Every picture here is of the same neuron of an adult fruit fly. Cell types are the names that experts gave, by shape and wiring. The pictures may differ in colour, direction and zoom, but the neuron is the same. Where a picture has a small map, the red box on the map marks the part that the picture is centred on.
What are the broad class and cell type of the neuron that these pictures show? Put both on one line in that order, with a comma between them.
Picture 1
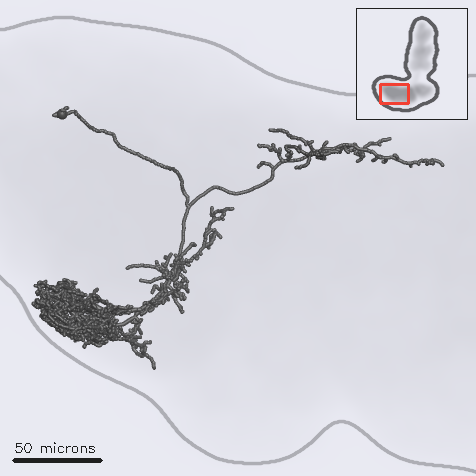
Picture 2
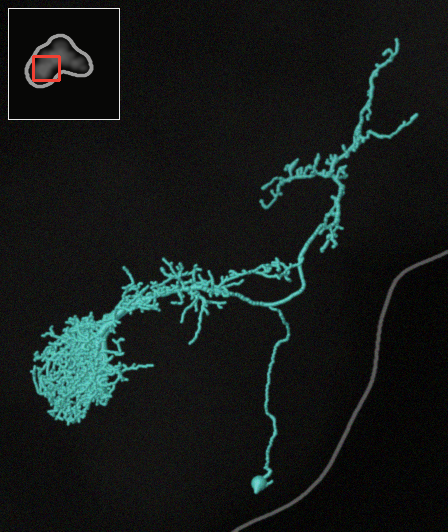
central-brain intrinsic neuron, AOTU063_a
